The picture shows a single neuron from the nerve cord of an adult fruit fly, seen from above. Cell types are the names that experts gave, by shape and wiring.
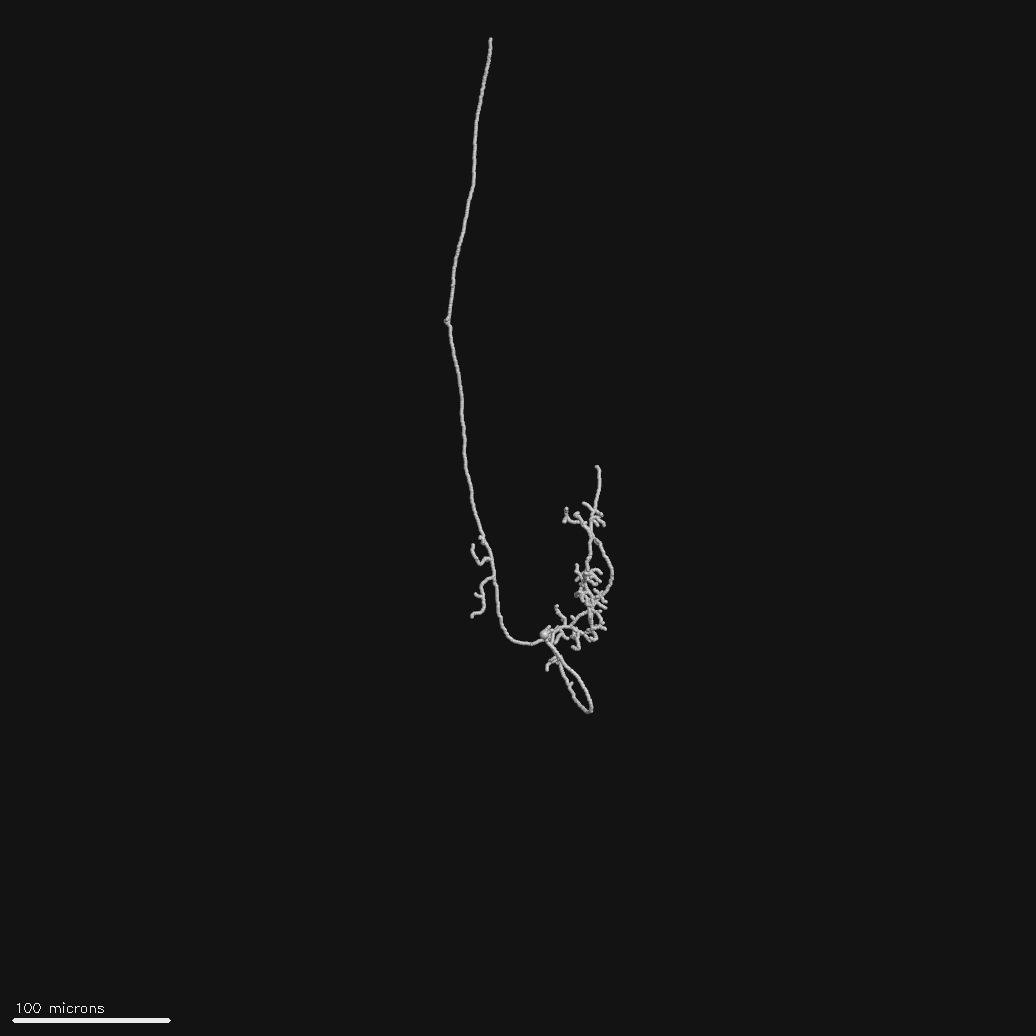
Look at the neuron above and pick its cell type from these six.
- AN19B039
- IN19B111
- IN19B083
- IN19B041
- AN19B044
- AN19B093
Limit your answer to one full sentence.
Of the cell type AN19B093 is this neuron.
